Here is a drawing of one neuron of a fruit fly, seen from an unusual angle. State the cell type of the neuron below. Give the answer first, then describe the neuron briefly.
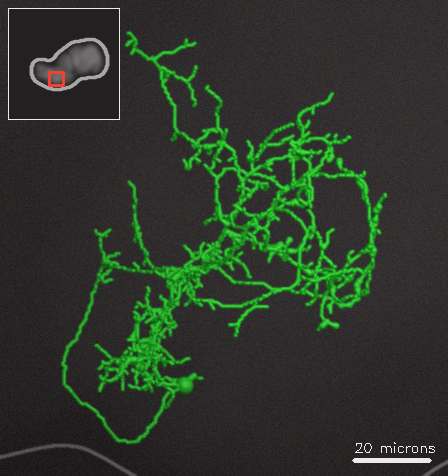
It is of cell type IN20A.22A017. Its broad class is nerve-cord intrinsic neuron. The cell body can be seen at the bottom of the picture. From top to bottom in the picture it spans about 110 microns.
